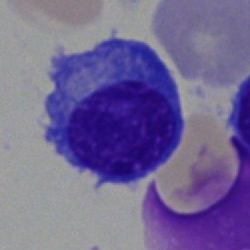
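Plasma cell, the central cell of this stained bone marrow smear. Its nucleus, I see, lies toward the lower right, the chromatin dense and dark purple. The cytoplasm looks deep blue, and I notice its widest rim on the upper left side of the nucleus.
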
